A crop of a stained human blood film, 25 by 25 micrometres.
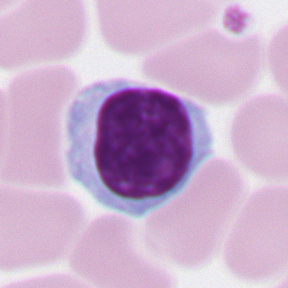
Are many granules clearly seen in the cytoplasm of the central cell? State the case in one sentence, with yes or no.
No, the cell shows no granules in its cytoplasm.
